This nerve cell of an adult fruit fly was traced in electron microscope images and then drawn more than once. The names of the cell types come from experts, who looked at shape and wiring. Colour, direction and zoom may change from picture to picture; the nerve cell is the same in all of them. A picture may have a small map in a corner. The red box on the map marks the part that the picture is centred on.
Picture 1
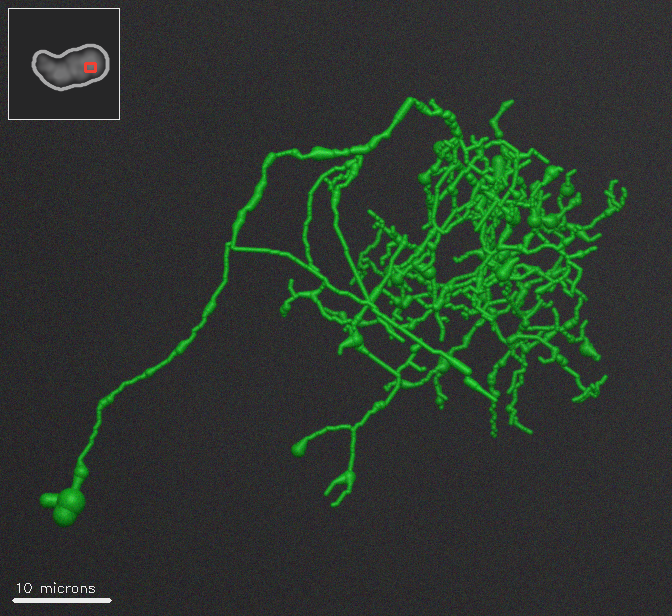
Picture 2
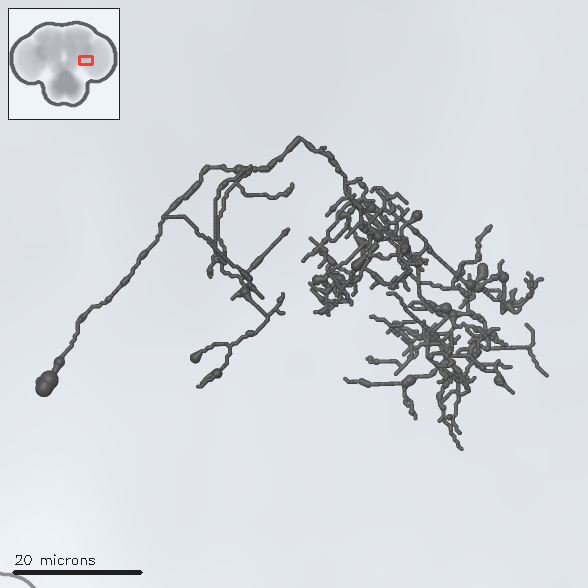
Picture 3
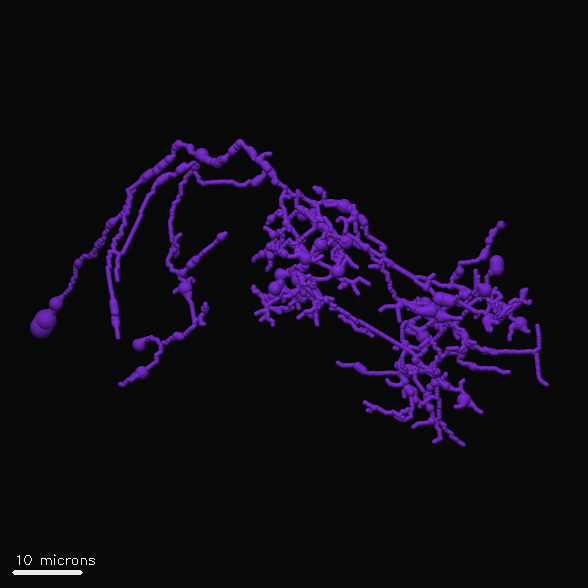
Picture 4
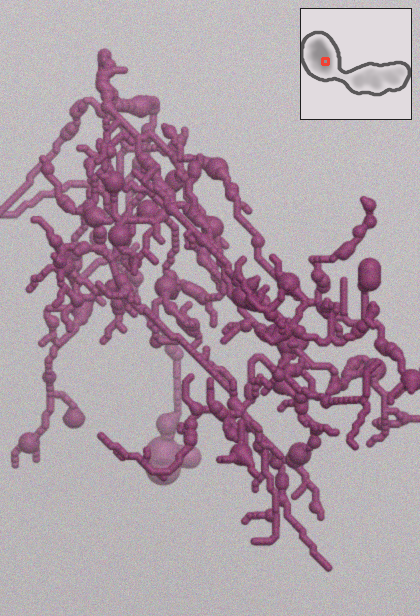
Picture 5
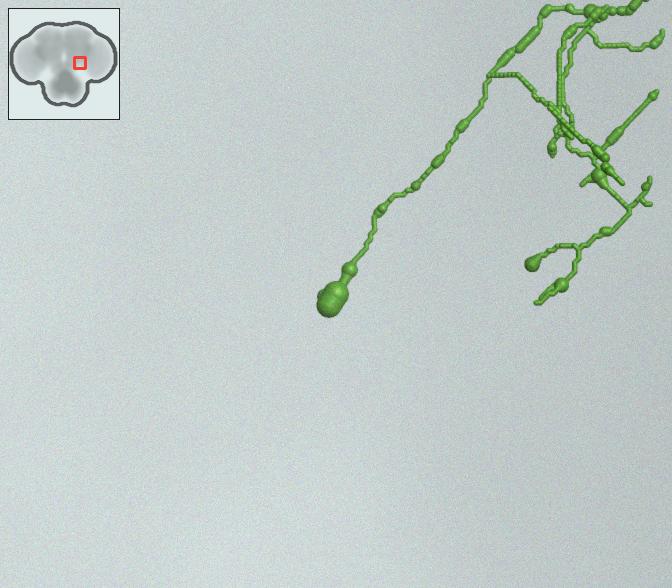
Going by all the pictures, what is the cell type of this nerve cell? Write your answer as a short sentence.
The cell type is Li23.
